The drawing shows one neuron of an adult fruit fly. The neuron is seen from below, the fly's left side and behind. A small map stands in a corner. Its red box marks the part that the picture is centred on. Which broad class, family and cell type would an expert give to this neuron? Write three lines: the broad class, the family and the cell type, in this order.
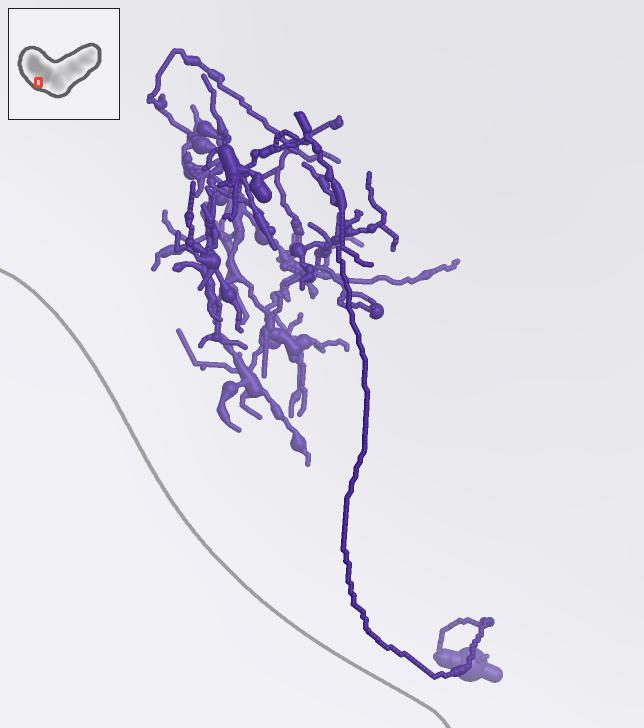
central-brain intrinsic neuron
hemilineage TRdm
GNG388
